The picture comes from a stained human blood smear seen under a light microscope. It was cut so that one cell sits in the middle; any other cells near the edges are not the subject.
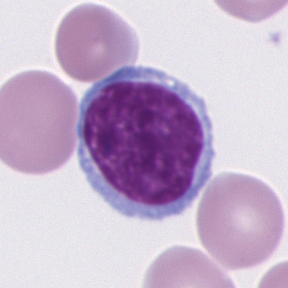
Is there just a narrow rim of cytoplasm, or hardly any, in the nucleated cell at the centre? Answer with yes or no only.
Yes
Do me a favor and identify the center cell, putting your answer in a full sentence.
The cell at the heart of this crop is a lymphocyte.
